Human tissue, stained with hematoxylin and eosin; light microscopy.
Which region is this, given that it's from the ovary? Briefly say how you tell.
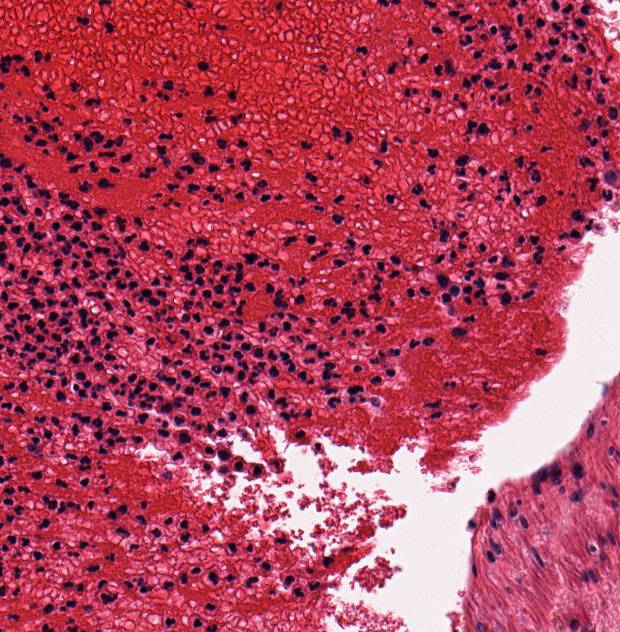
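Answer: blood in a vessel or clot. Closely packed red blood cells fill most of the field. Small round dark nuclei scattered throughout the main mass.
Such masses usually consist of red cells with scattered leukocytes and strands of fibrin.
Upper part: red cells keep distinct individual outlines. No glands or epithelium-lined spaces in the main mass.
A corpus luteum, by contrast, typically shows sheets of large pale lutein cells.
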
